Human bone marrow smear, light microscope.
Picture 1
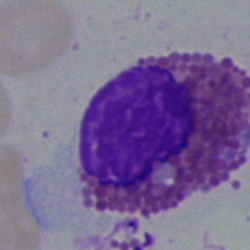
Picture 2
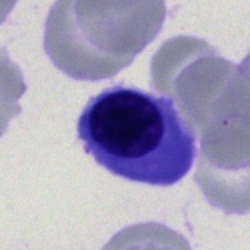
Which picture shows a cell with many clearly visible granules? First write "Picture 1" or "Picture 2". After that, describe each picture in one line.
Picture 1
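What picture 1 shows: The cytoplasm is packed with coarse, round granules.
What picture 2 shows: No granules are seen in the cytoplasm.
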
